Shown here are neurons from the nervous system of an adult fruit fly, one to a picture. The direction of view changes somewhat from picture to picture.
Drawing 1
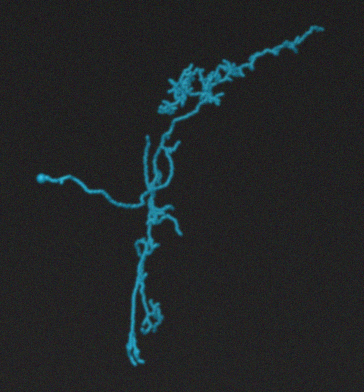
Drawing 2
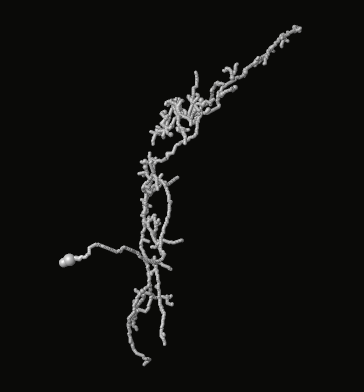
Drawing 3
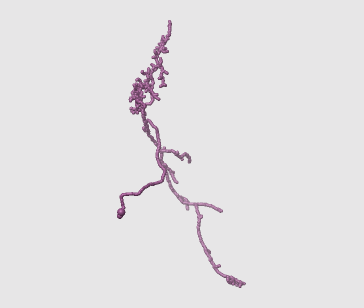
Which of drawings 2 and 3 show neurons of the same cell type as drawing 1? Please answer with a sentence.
Drawing 2 and drawing 3 are of the same cell type.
